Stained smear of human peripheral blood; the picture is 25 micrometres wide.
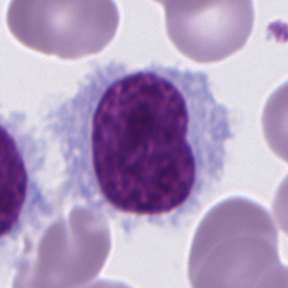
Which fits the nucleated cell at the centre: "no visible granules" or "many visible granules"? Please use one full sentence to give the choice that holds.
The cytoplasm of the cell lacks visible granules entirely.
